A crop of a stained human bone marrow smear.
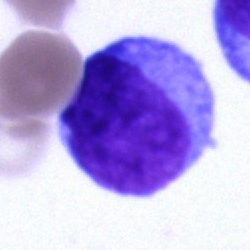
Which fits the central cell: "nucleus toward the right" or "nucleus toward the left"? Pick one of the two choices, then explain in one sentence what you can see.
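Nucleus toward the left. The nucleus fills most of the cell and sits off-centre toward the lower left.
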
